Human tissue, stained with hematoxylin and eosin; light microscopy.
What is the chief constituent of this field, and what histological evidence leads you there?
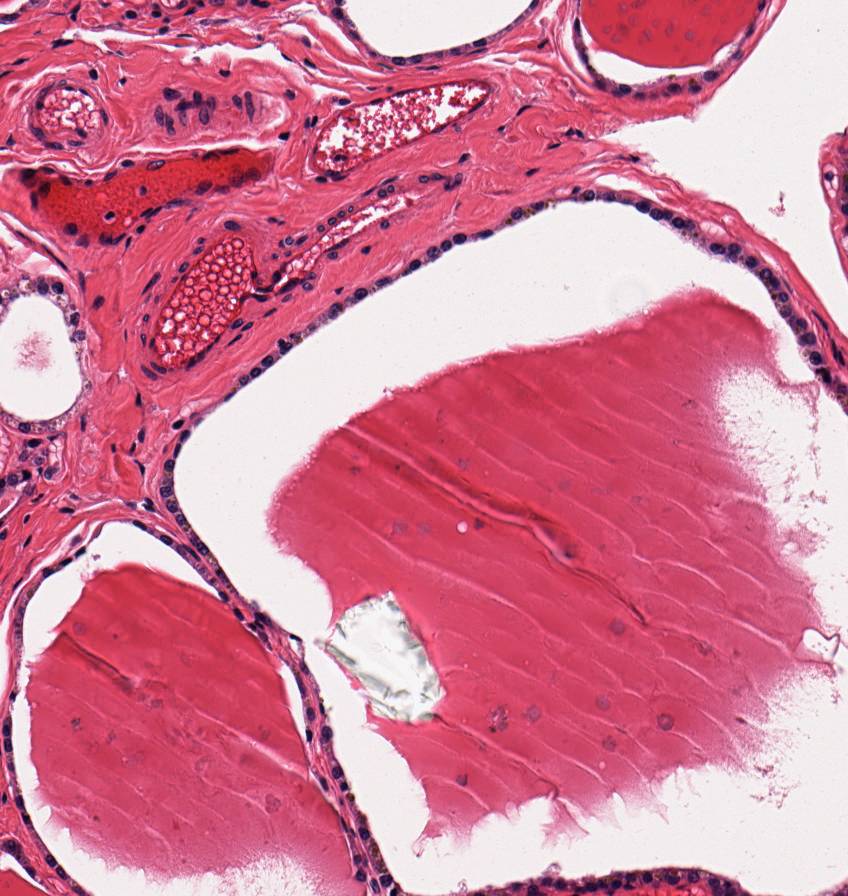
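What the field mainly shows is the thyroid follicle. First, large rounded follicles occupy most of the field, the large ones filled with homogeneous pink colloid.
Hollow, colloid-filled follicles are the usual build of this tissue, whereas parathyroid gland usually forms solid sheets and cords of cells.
Second, a single layer of flattened to low cuboidal cells lines the follicles.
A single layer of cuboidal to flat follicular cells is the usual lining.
Last, a band of stroma and vessels crosses the upper left, and a small follicle at the left edge holds only sparse pale material.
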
